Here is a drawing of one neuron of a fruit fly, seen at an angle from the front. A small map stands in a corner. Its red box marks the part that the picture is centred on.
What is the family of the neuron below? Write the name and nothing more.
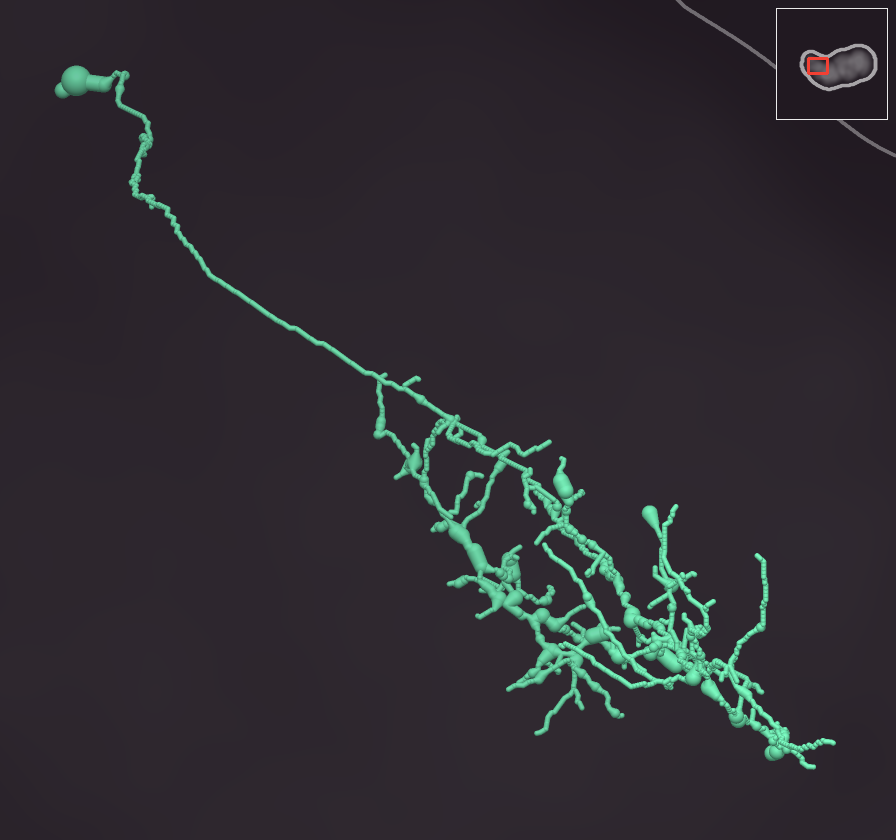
hemilineage 21A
